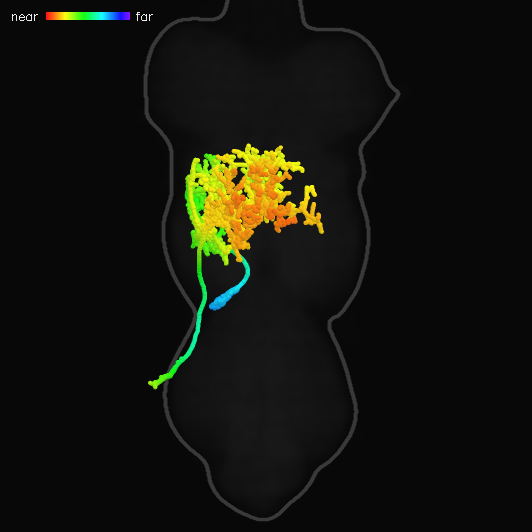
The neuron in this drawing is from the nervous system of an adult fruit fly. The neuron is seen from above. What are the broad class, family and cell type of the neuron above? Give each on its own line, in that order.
motor neuron of the nerve cord
hemilineage 06A
ps1 MN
